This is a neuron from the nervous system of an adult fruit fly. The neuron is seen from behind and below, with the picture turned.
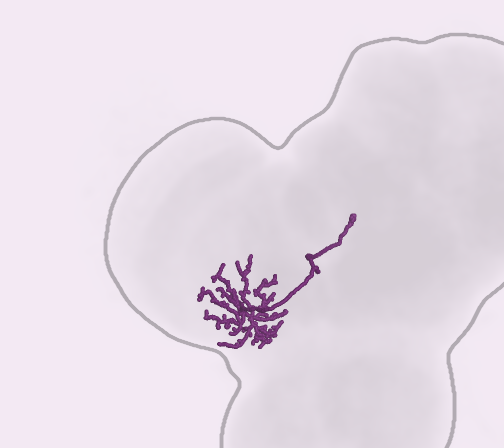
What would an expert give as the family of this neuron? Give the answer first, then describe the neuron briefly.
The family is MeTu. Its broad class is visual projection neuron. As drawn here it is about as wide as it is tall.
